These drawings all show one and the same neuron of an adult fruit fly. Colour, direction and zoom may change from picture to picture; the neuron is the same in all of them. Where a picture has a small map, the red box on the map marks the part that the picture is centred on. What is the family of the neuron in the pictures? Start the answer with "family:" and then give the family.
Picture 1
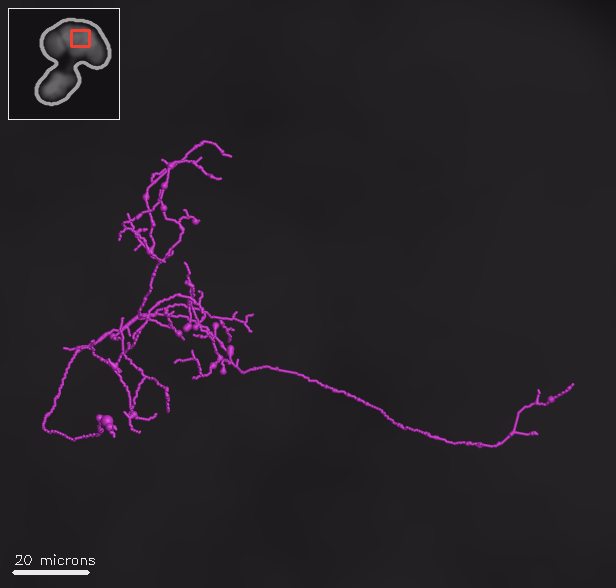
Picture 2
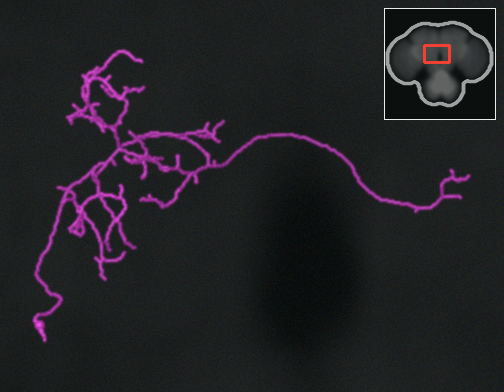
family: hemilineage ALv2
